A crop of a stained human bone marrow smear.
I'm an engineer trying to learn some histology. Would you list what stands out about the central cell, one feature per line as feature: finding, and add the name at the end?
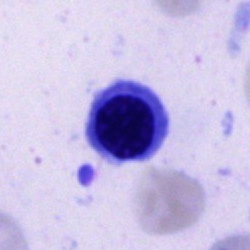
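Rim: just a thin band of cytoplasm around the nucleus
Colour: a deep blue in that cytoplasm
Granules: none to be found
Nucleolus: none visible in the nucleus
Cell: an erythroblast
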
